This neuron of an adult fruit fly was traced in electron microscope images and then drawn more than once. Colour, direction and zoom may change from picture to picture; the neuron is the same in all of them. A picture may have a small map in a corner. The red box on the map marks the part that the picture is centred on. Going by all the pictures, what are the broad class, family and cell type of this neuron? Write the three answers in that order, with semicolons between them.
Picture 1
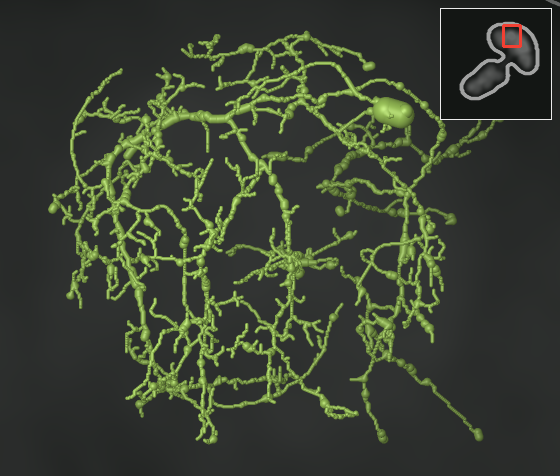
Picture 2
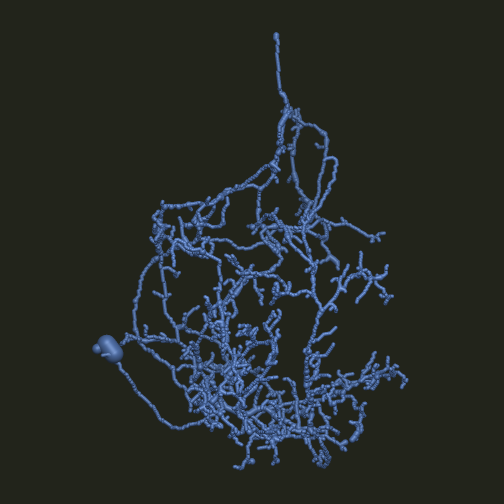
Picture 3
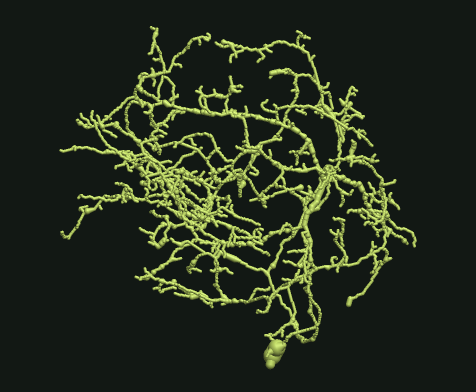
central-brain intrinsic neuron; hemilineage VLPa1_lateral; AVLP285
